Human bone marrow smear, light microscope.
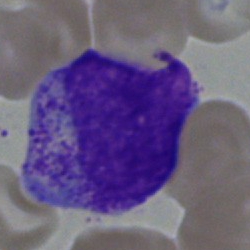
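Myelocyte, centre of the smear field. Outline irregular, somewhat angular, not smoothly round. Nucleus fills most of the cell and lies toward the right; cytoplasm forms a band along the left side. Small hooked projection at the upper right edge.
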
